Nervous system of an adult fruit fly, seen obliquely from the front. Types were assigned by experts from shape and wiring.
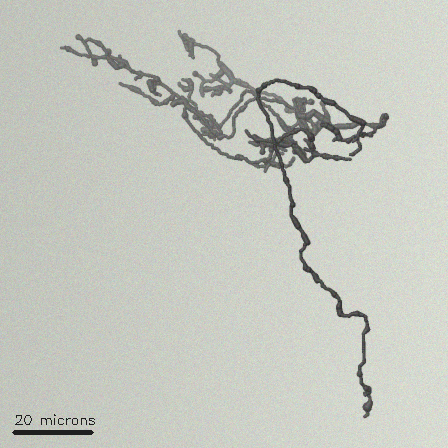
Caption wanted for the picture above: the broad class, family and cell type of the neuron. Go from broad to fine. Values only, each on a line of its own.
sensory neuron entering the brain
class gustatory
PhG1a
